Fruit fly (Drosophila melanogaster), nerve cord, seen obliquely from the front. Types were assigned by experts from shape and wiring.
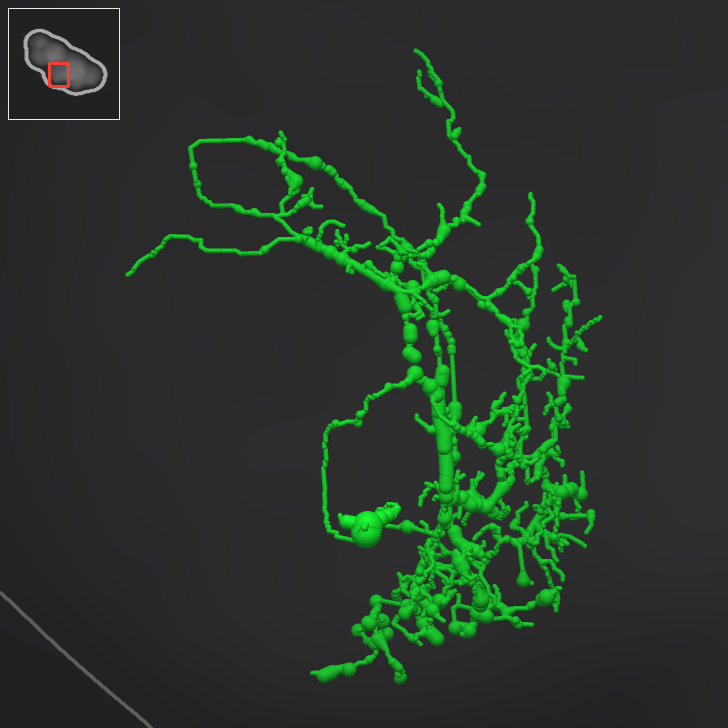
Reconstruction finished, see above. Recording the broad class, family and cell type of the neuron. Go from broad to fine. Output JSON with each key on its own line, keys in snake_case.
{
 "broad_class": "nerve-cord intrinsic neuron",
 "family": "hemilineage 08A",
 "cell_type": "IN08A024"
}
